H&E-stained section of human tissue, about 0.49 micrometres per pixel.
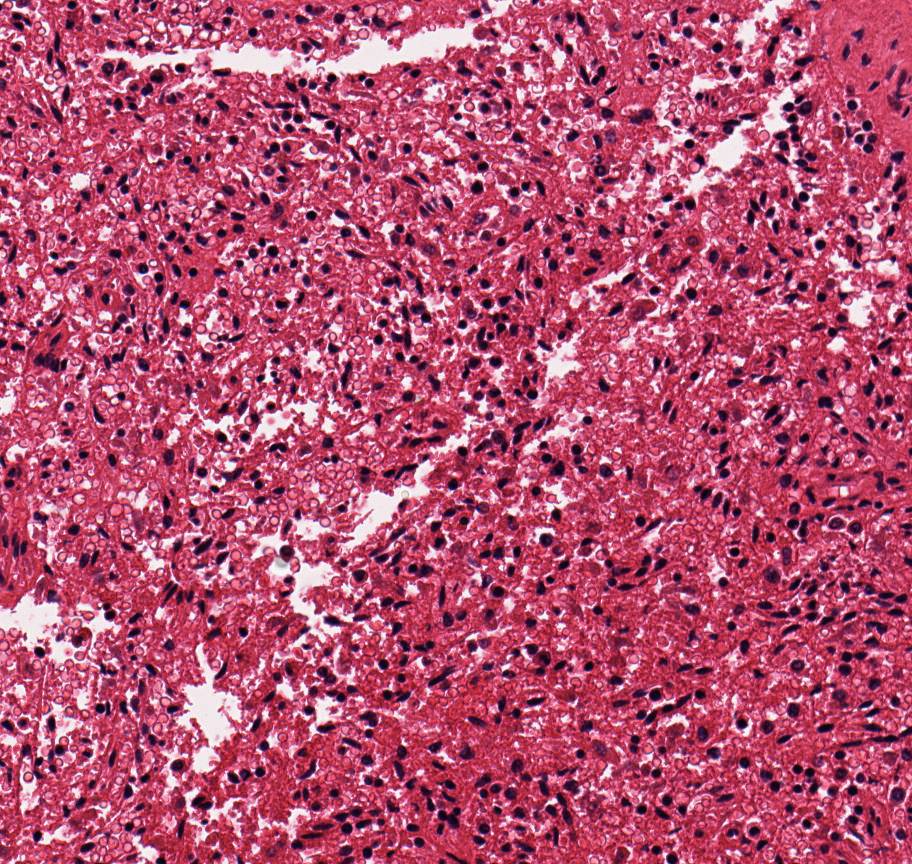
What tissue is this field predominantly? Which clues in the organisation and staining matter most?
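Red pulp of the spleen. Scattered dark nuclei, small round and elongated spindle-shaped, with pale, poorly outlined cytoplasm against a red background.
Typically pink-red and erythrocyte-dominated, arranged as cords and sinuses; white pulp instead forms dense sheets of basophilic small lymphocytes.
Upper right corner: smoother, more uniformly pink fibrous area, fewer nuclei. No fat cells.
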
